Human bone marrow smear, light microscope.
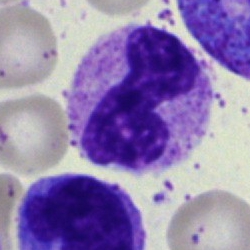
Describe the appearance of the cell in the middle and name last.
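Let me go over it slowly. The outline looks round and smooth. A nucleus runs across from upper right to lower left, its chromatin dark purple and coarsely clumped. I see no vacuoles in the cytoplasm. So this is a band neutrophil.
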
